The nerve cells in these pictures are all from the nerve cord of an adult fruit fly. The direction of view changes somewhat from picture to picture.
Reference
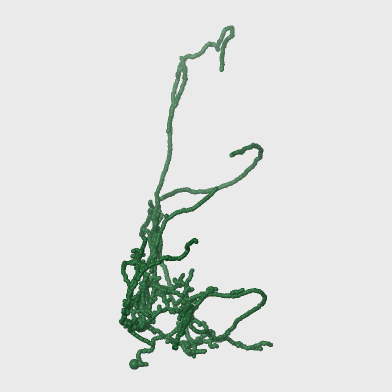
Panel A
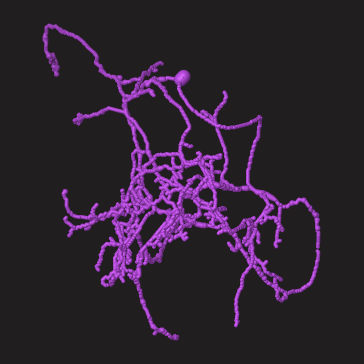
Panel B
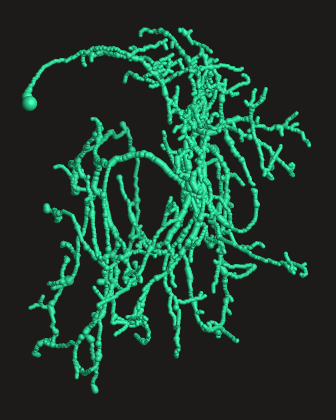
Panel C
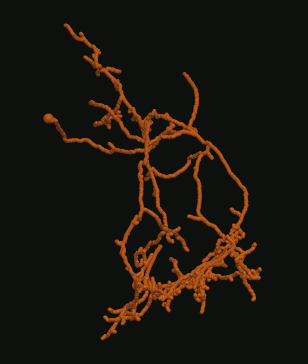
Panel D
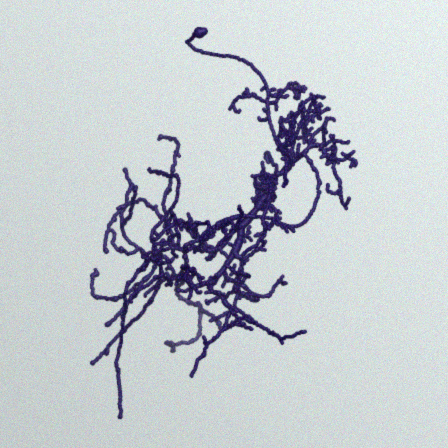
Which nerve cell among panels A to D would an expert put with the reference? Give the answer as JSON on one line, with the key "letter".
{"letter": "A"}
